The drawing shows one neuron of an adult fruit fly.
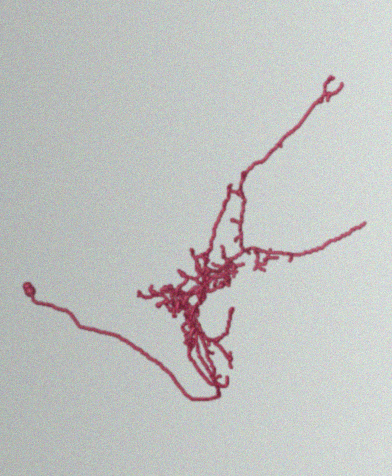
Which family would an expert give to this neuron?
hemilineage VPNp&v1_posterior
